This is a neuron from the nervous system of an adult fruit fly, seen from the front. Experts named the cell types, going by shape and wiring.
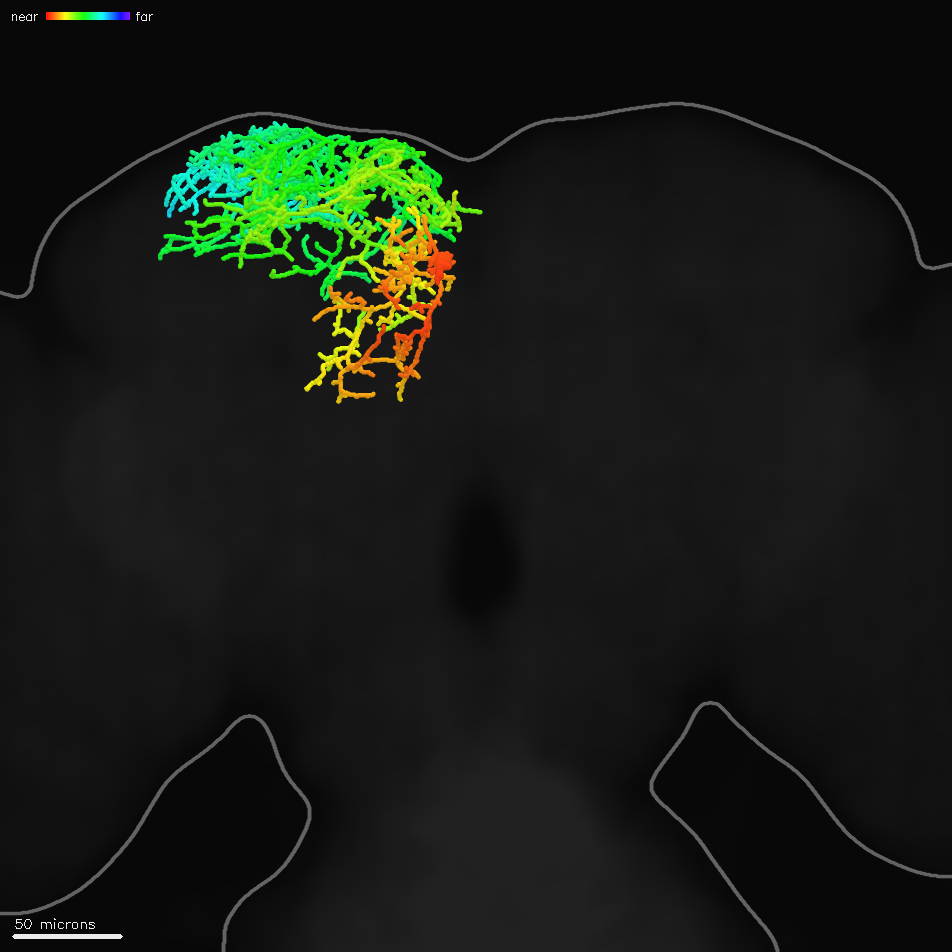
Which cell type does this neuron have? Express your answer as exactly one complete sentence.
This neuron belongs to the cell type SMP049.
